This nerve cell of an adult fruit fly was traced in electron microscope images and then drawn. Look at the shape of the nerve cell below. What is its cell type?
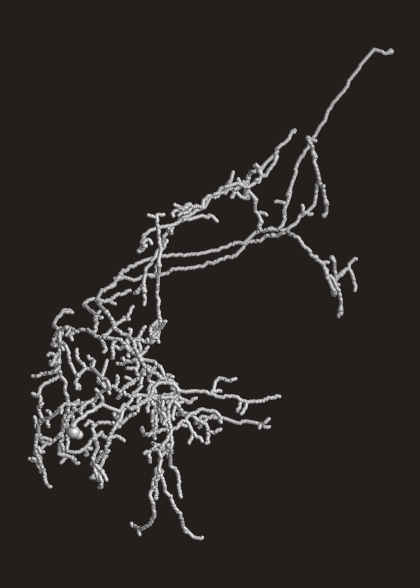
AVLP312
